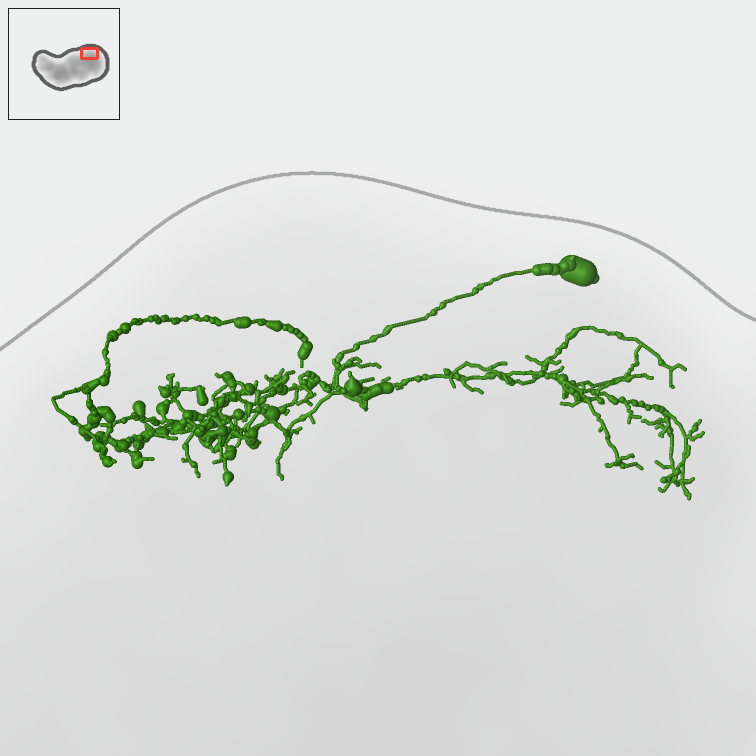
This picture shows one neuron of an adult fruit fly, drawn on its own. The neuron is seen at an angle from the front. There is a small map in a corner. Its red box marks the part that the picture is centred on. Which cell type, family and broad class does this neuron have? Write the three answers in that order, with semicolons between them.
CB2003; hemilineage SLPpl1; central-brain intrinsic neuron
